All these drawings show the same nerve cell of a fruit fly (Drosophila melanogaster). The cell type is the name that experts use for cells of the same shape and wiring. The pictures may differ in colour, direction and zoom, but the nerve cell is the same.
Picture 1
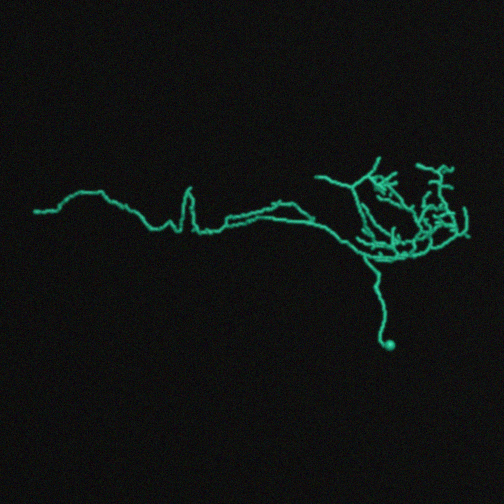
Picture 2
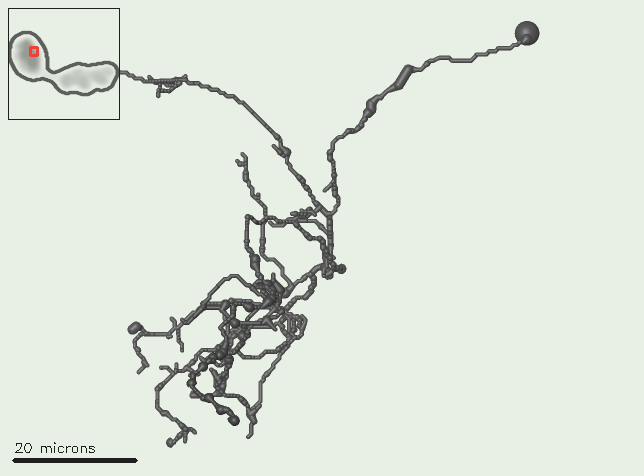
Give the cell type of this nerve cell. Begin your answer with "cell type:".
cell type: CB3866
